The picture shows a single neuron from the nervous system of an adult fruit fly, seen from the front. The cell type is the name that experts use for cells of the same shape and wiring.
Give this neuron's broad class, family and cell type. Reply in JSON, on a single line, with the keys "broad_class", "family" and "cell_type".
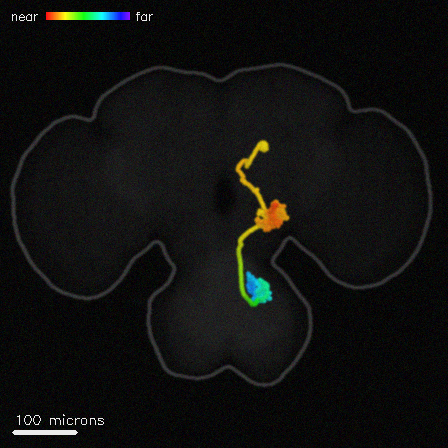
{"broad_class": "descending neuron", "family": "DNp", "cell_type": "DNp33"}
